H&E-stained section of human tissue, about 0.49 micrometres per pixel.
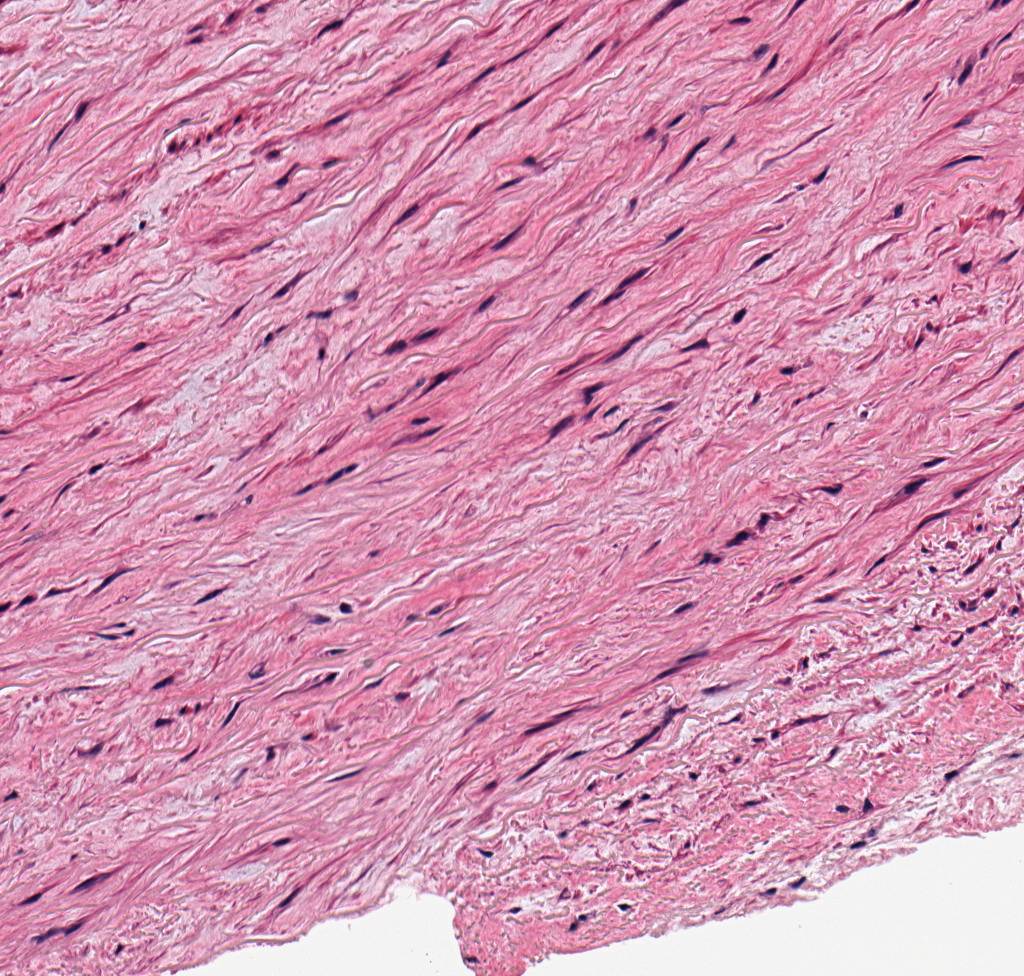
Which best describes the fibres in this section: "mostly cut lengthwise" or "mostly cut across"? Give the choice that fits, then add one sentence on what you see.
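Mostly cut lengthwise. The field is filled by long bundles of fibres running obliquely from lower left to upper right.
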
